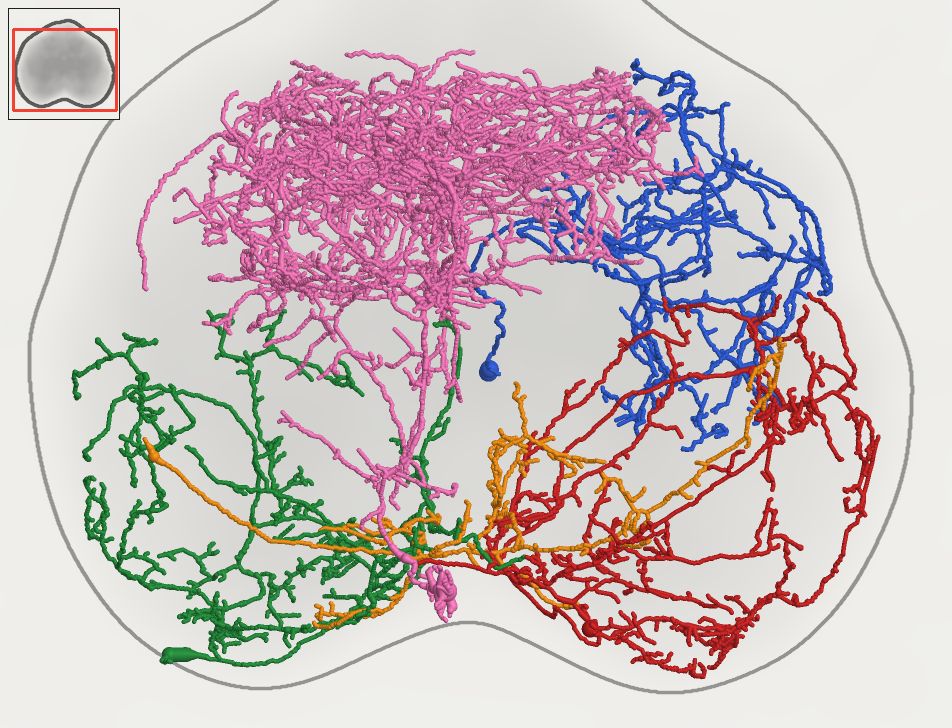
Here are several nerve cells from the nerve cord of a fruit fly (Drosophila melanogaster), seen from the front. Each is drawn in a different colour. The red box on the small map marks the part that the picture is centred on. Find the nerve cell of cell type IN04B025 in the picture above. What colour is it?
blue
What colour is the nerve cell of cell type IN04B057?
green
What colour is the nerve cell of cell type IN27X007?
pink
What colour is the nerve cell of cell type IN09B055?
orange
